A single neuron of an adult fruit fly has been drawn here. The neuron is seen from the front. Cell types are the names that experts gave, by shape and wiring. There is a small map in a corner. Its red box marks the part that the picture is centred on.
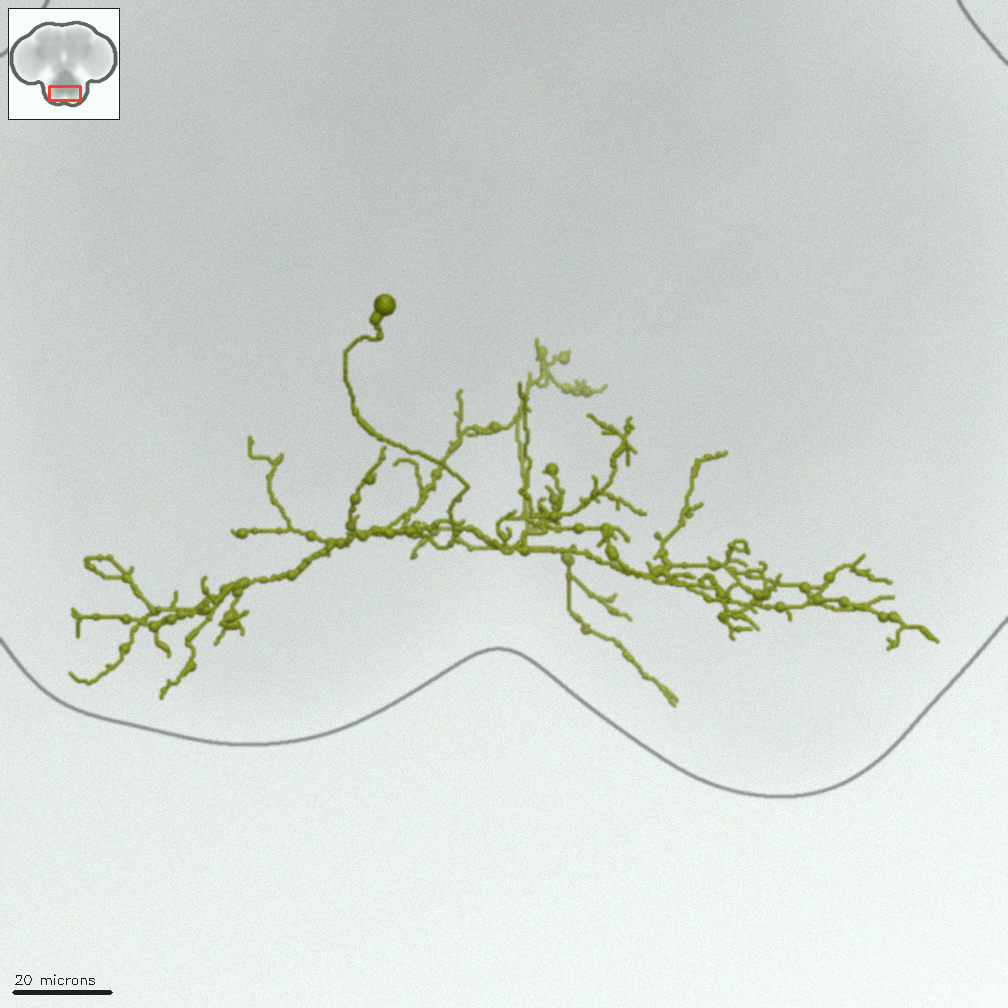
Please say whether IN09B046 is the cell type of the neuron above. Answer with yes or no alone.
yes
